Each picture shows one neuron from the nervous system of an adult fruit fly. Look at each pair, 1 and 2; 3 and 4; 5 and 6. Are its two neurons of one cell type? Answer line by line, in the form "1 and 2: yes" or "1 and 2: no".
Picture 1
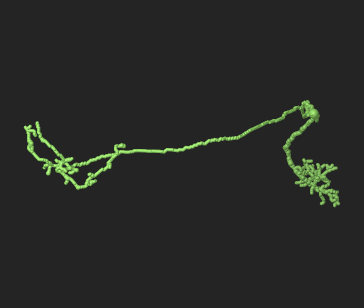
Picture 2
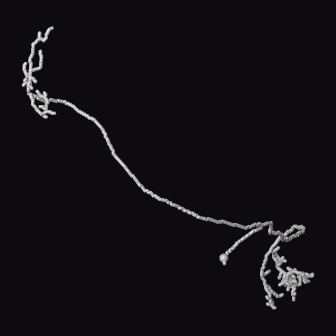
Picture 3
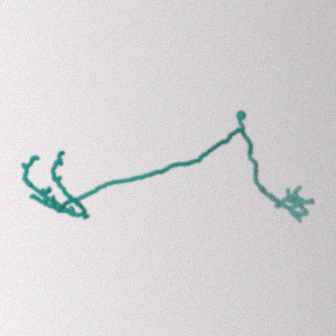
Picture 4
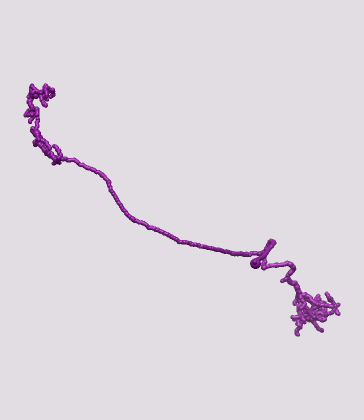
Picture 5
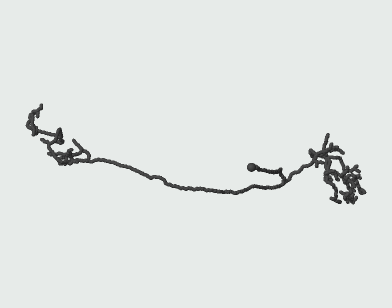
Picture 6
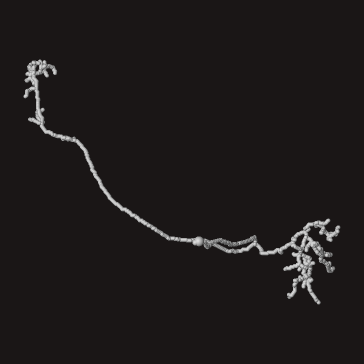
1 and 2: yes
3 and 4: yes
5 and 6: yes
